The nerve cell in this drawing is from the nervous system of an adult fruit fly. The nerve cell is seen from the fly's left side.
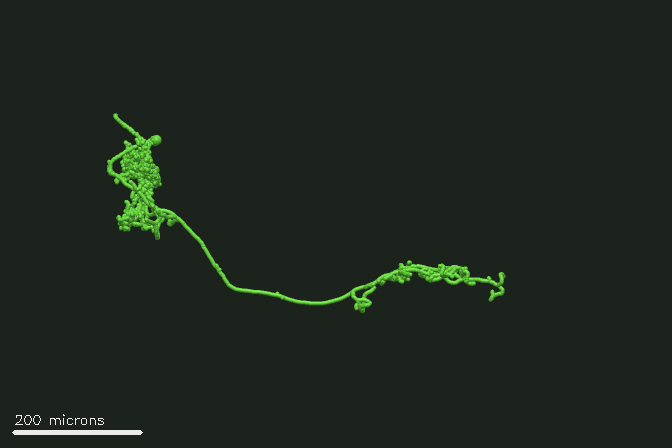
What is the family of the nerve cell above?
hemilineage 07B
